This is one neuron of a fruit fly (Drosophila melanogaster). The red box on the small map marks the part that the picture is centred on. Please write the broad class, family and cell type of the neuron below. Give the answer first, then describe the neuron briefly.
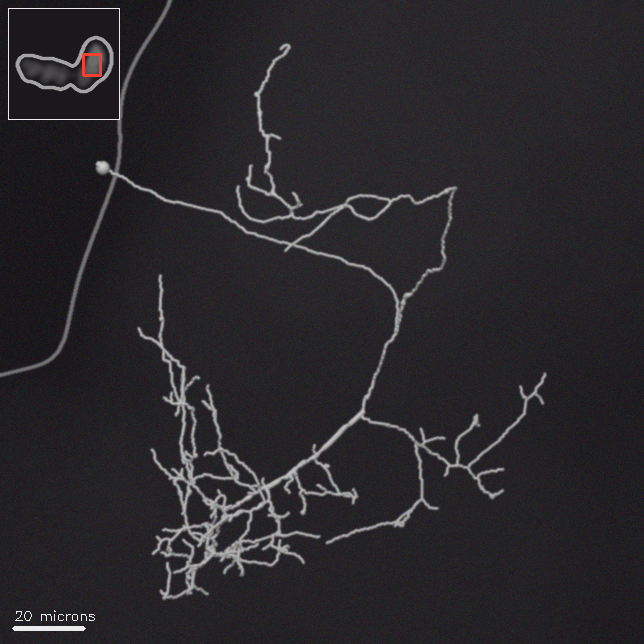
Its broad class is central-brain intrinsic neuron. The family is hemilineage VLPp2. Its cell type is WED128. Its cell body lies at the upper left of the picture. From top to bottom in the picture it spans about 160 microns. The picture shows dozens of branch ends.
